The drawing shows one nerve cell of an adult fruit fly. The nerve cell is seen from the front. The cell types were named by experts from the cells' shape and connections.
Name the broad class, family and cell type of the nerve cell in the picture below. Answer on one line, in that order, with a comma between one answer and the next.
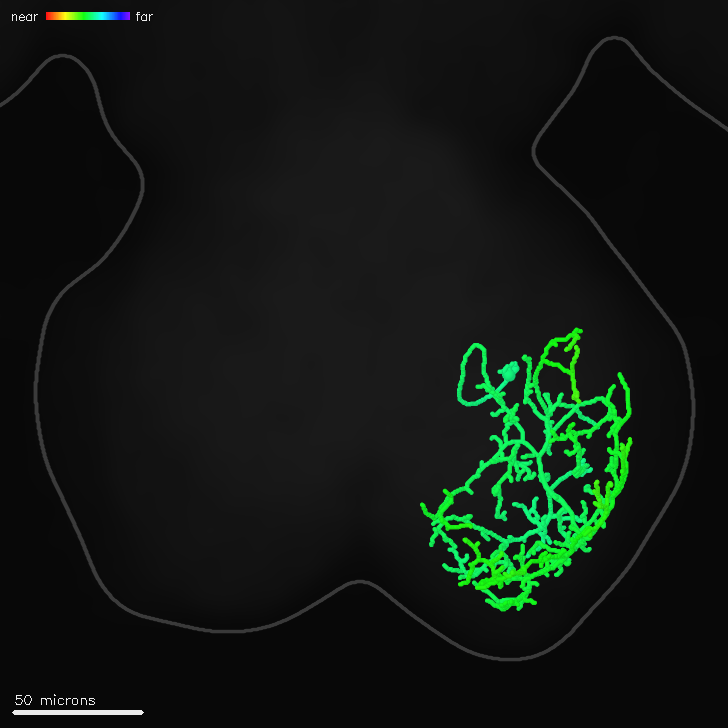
nerve-cord intrinsic neuron, hemilineage 03A, IN03A038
